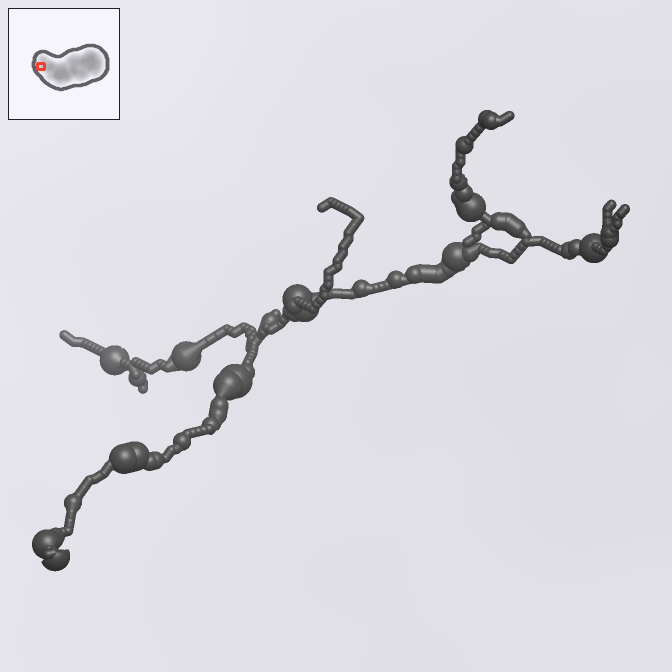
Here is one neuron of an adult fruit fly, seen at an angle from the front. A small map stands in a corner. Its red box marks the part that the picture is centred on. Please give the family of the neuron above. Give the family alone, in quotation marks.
"class mechanosensory tactile"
